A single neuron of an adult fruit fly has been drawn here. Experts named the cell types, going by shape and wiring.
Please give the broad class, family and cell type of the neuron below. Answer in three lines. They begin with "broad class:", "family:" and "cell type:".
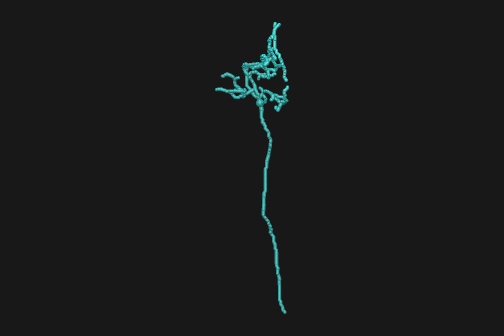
broad class: sensory neuron entering the brain
family: class gustatory
cell type: LB1b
